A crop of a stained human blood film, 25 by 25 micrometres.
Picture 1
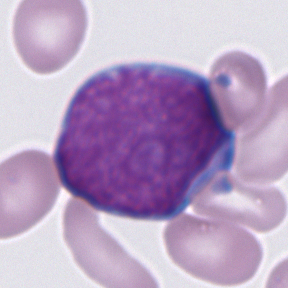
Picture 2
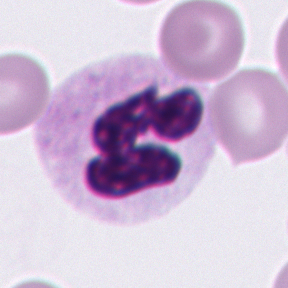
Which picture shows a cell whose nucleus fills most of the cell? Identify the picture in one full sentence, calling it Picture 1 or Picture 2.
It is in picture 1 that the cytoplasm of the cell is scant.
